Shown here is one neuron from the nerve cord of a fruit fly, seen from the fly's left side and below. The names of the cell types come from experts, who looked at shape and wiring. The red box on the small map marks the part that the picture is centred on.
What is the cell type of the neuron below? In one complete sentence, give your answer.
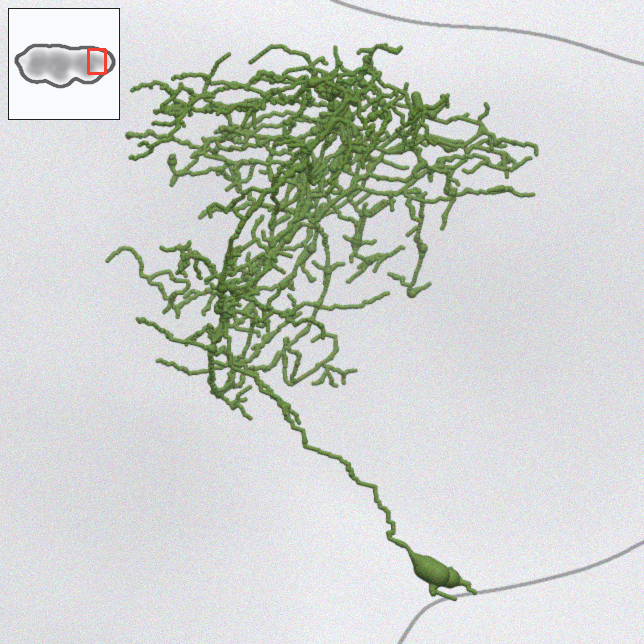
A cell of type INXXX295 is what this neuron is.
